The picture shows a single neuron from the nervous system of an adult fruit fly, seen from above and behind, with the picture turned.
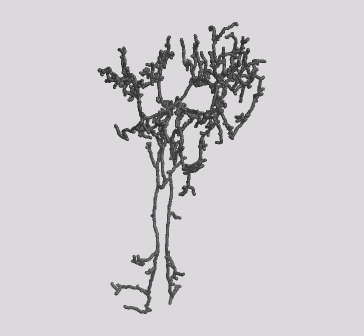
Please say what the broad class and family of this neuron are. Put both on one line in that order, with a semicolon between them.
nerve-cord intrinsic neuron; hemilineage 05B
